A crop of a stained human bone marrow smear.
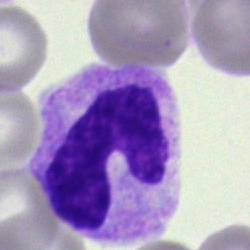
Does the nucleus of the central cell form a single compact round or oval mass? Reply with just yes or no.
No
